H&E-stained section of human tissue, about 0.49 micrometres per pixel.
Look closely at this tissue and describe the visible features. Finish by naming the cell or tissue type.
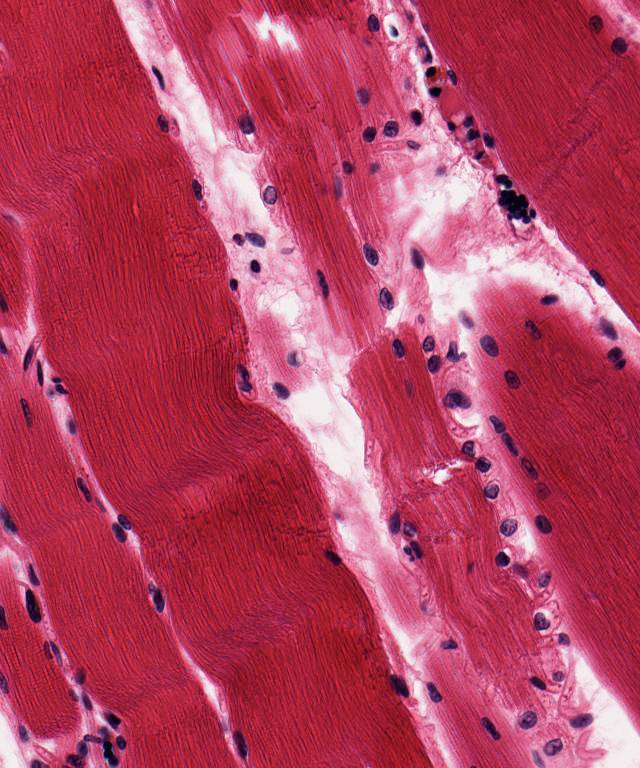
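On nuclei: flattened ovals at the fibre edges rather than the centres. On cytoplasm: deep red with eosin. On size: the left fibre is much broader than central ones. Near the upper right, in connective tissue: a small tight cluster of very dark round nuclei. This is skeletal muscle.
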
